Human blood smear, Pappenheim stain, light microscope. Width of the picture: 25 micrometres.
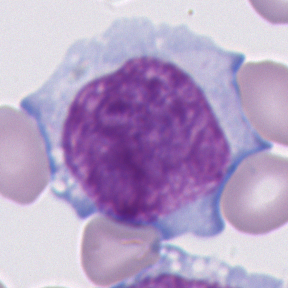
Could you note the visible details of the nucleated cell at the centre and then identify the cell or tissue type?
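Look first at the outline of this cell: it is irregular, with angular corners and shallow concave dents where red cells press against it. The cytoplasm is pale grey-blue, deepening to a stronger blue along its outer margin. You will find no granules in it. At the lower left, a few small clear vacuoles sit in the cytoplasm. The nucleus measures about 15 micrometres across. This cell is a myeloblast.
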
